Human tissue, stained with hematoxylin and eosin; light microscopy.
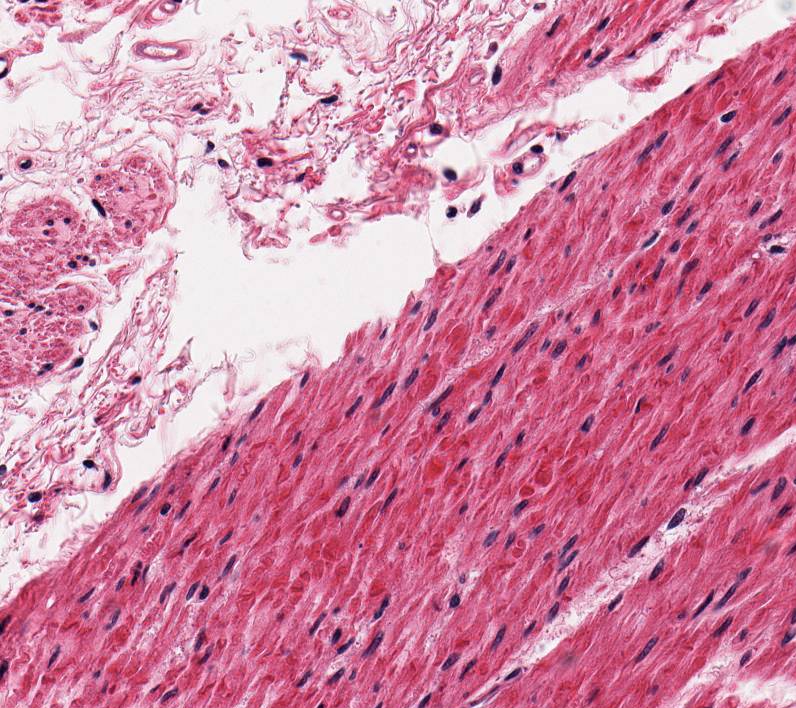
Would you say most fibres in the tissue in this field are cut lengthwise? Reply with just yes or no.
Yes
